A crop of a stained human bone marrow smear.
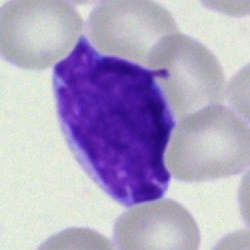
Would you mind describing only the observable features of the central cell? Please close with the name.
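First, the edge: a single small pointed projection sticks out from the upper right. Next, the cytoplasm, which shows only as a thin rim, mainly along the left side. Then the nucleus, filling nearly the whole cell. Last, the chromatin: dense, dark purple, with a few small pale spots scattered through it. It is a blast.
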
